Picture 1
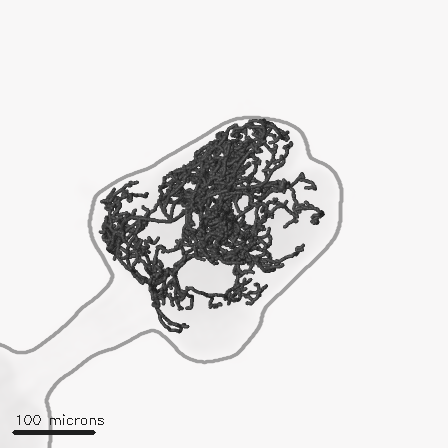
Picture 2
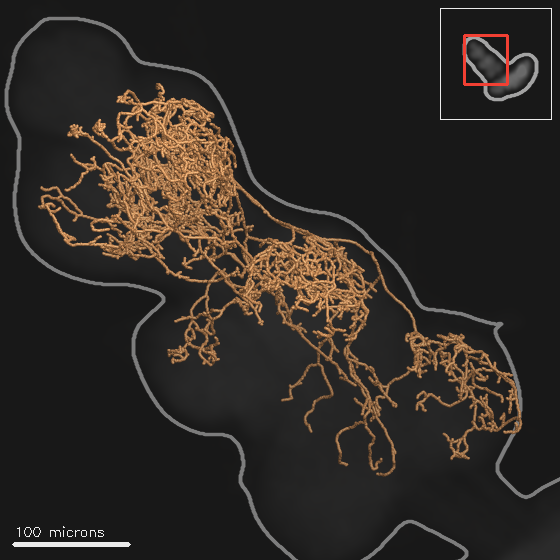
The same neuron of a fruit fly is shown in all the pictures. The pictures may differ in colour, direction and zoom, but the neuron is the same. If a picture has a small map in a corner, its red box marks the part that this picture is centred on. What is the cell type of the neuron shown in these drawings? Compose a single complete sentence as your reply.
The cell type designation of this neuron is INXXX008.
